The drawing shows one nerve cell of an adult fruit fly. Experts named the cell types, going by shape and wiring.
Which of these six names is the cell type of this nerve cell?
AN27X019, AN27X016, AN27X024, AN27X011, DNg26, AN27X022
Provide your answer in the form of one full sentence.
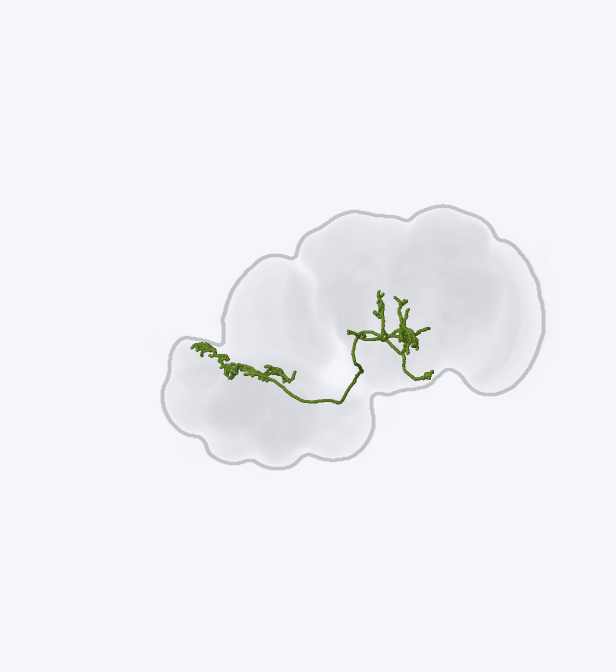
It is to cell type DNg26 that the nerve cell belongs.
